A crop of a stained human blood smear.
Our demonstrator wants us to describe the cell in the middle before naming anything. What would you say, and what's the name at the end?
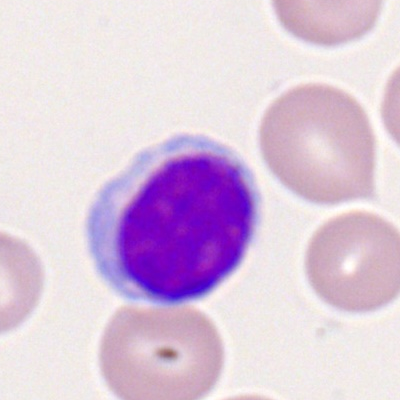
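Off-centre toward the right side sits the nucleus, its chromatin dense and dark purple with a few paler patches. The cytoplasm is pale blue and only a thin rim, broadest over on the left. That's a lymphocyte.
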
